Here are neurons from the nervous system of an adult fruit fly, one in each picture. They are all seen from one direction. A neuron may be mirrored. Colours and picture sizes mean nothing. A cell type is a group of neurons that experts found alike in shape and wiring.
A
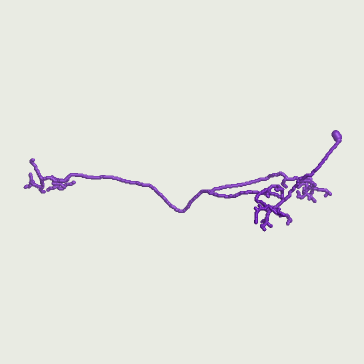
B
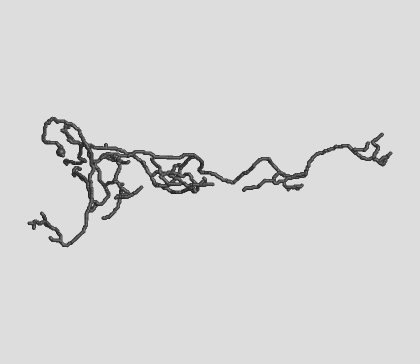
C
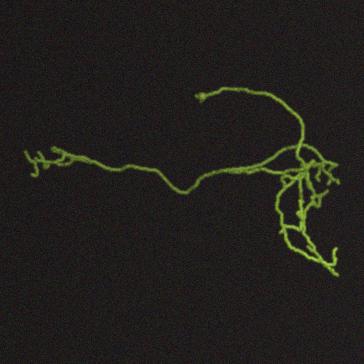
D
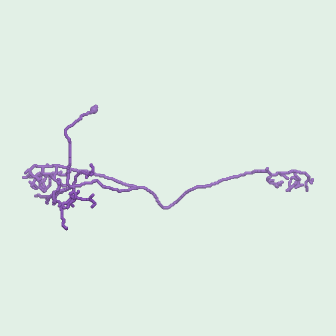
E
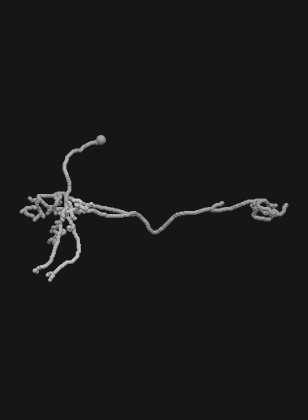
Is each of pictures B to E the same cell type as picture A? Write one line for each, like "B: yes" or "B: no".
B: yes
C: yes
D: yes
E: yes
